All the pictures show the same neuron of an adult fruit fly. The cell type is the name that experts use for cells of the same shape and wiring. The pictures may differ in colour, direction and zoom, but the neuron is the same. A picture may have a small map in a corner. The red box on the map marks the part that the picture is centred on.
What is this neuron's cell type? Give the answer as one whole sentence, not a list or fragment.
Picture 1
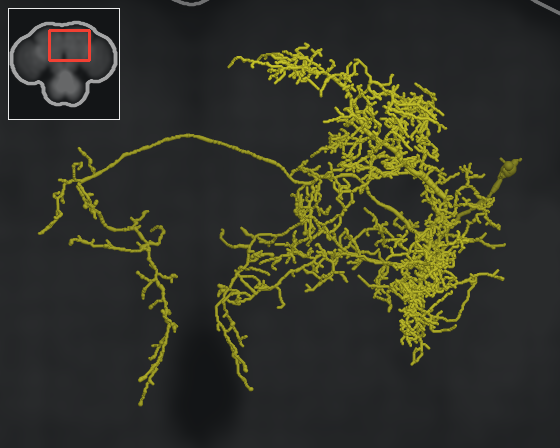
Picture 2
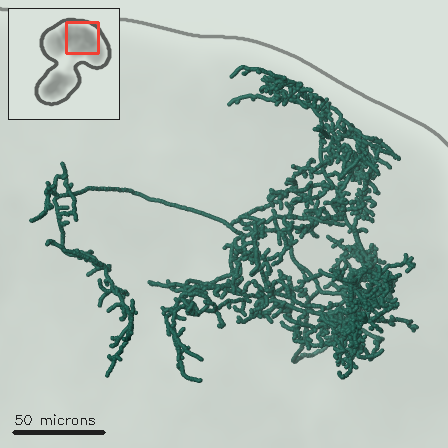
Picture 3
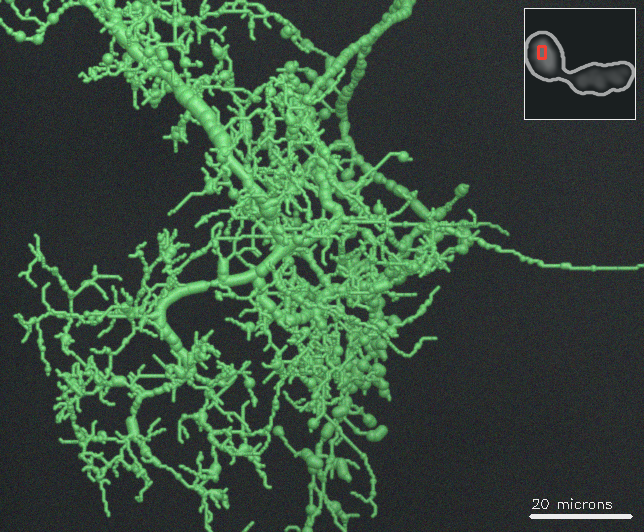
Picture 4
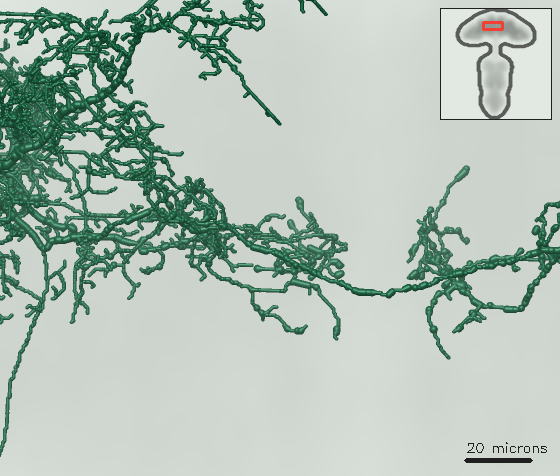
The cell type that this neuron has is AVLP717m.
